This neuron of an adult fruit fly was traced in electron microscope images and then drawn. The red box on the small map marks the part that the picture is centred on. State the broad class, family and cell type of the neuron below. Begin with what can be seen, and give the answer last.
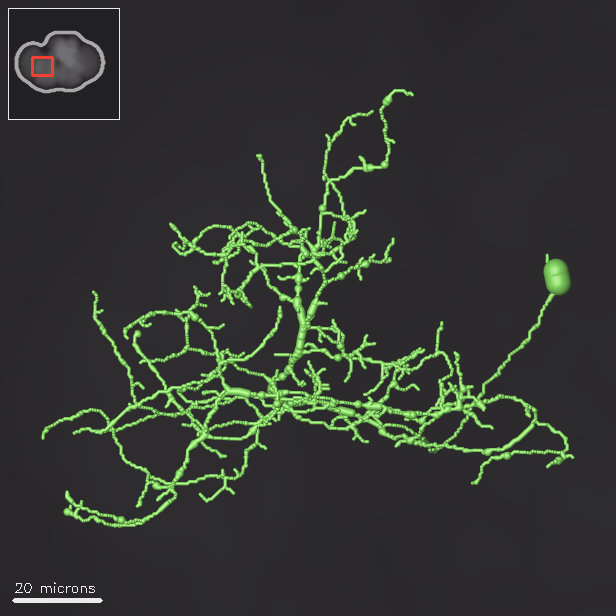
The cell body can be seen on the right of the picture. By the scale bar it is about 120 microns wide in this view. It is a central-brain intrinsic neuron. Its family is hemilineage VLPl&p2_posterior. The cell type is CB1717.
